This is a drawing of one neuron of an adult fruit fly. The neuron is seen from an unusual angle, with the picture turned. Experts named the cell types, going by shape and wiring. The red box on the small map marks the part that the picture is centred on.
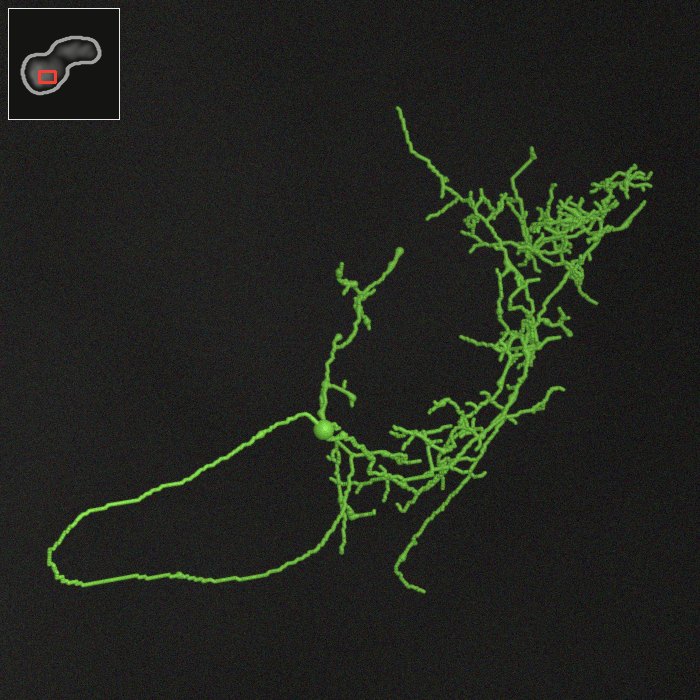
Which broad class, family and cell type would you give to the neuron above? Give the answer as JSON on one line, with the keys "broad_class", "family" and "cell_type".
{"broad_class": "central-brain intrinsic neuron", "family": "hemilineage DM1_dorsal", "cell_type": "CB4071"}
